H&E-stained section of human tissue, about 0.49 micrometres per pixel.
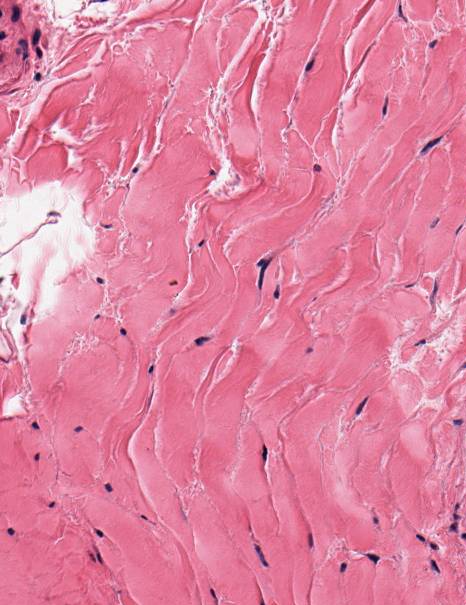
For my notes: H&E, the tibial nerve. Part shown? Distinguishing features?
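Verdict: epineurium. First, dense, strongly eosinophilic collagen bundles occupy nearly all of the field. Second, the nuclei are dark, thin and spindle-shaped, sparse, and lie singly, widely scattered.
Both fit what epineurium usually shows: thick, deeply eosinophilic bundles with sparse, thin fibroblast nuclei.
Third, narrow clefts holding wispy pale strands separate many bundles.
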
